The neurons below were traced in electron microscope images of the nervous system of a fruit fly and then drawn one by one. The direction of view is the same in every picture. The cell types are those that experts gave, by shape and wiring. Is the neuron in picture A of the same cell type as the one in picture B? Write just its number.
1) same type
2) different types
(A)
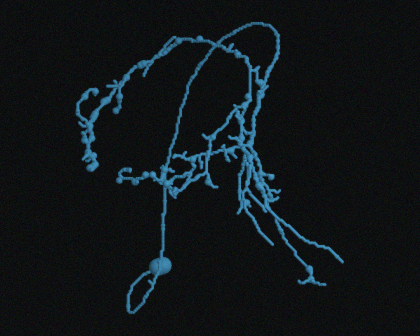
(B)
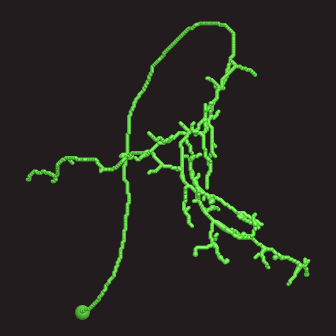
2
